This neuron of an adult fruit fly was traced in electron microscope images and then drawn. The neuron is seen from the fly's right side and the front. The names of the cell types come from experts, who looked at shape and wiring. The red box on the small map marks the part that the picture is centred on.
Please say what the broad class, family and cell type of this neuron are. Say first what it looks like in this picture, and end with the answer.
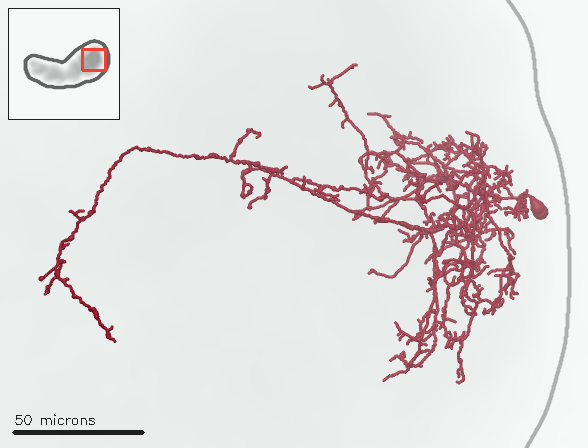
From left to right in the picture it spans about 200 microns. In this view it is wider than it is tall. Its broad class is central-brain intrinsic neuron. The family is hemilineage VLPl2_medial. It is of cell type AVLP178.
